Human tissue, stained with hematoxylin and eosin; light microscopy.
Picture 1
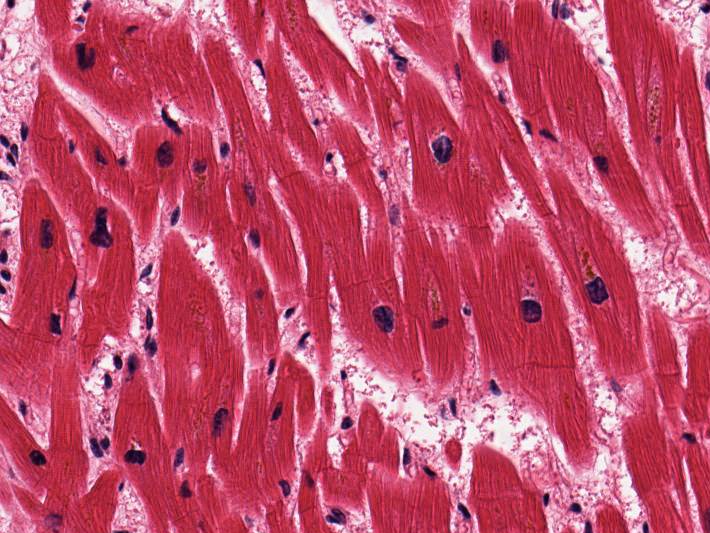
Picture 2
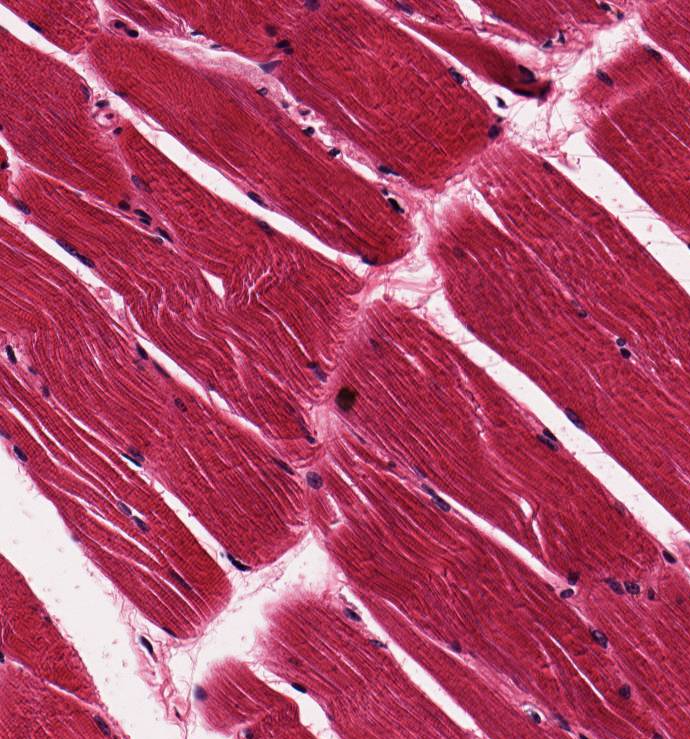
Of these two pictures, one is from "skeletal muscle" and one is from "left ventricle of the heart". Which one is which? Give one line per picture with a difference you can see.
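Picture 1 – left ventricle of the heart. Several central nuclei are enlarged, dark and blocky, larger than the nuclei in the interstitium.
Picture 2 – skeletal muscle. The nuclei are small, dark and elongated, and most lie along the edges of the fibres.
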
